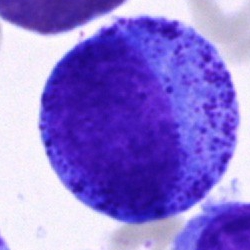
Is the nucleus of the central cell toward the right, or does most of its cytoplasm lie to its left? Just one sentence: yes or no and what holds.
No, the nucleus sits toward the left, whether upper, middle or lower.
